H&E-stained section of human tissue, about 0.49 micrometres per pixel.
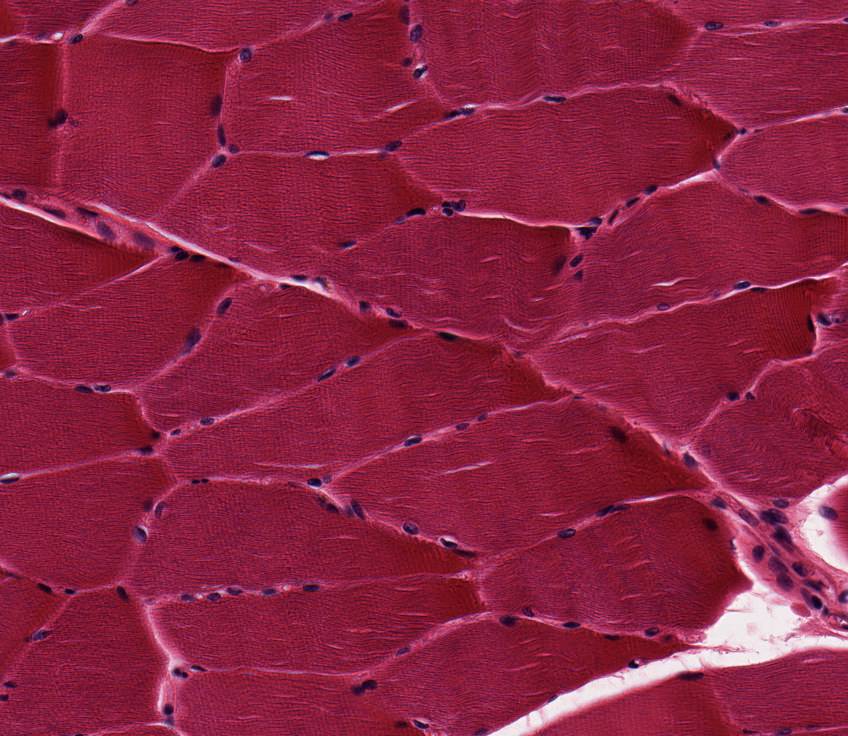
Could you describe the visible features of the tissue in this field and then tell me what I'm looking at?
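Cytoplasm: the fibres stain an even deep pink-red with eosin. Nuclei: flattened, at the edges of the fibres rather than their centres, with several strung along the borders of each fibre. Between fibres: only a thin layer of connective tissue. This is skeletal muscle.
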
